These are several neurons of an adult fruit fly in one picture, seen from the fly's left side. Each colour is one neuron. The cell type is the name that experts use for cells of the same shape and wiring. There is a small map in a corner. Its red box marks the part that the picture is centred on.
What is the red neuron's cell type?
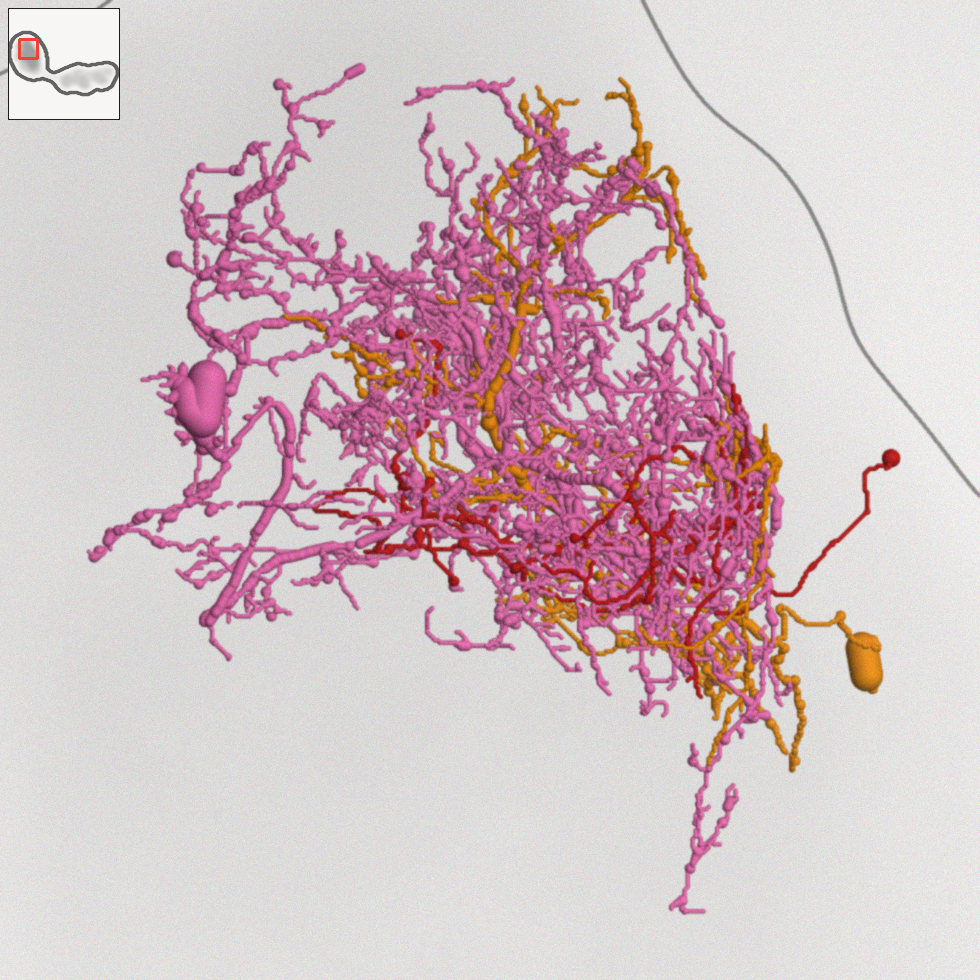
PLP174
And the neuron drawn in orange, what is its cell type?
CL356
